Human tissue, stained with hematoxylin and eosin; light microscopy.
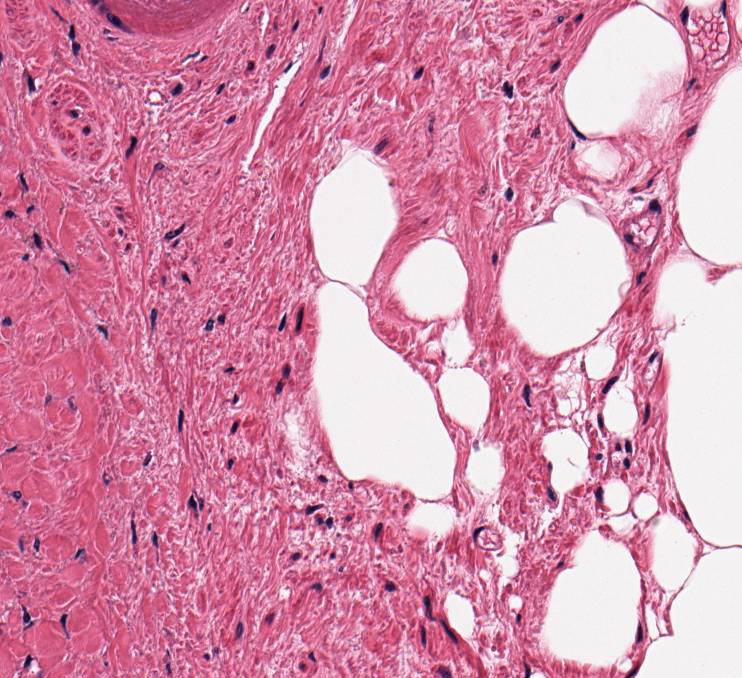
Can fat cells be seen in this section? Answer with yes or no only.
Yes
